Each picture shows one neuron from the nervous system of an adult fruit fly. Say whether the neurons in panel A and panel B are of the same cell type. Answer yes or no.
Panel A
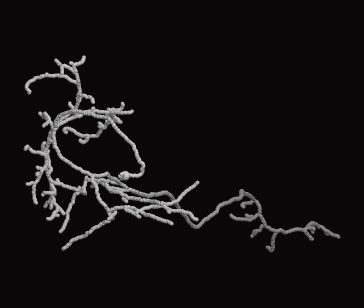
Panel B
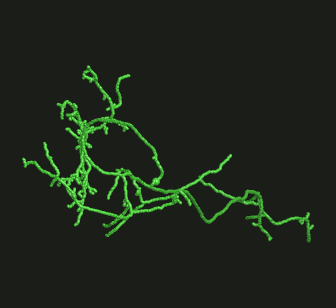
yes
